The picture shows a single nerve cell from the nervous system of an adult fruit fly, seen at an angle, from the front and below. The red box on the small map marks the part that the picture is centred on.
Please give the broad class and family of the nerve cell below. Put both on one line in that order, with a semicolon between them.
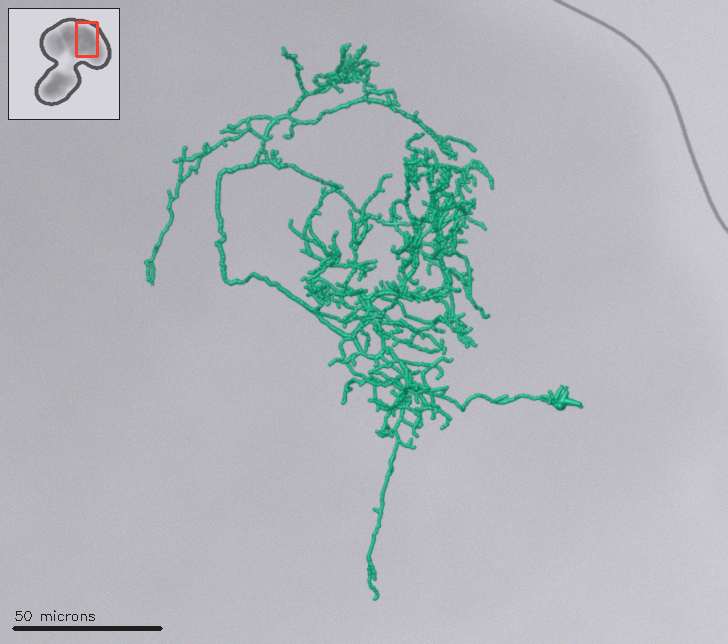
central-brain intrinsic neuron; hemilineage ALl1_ventral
